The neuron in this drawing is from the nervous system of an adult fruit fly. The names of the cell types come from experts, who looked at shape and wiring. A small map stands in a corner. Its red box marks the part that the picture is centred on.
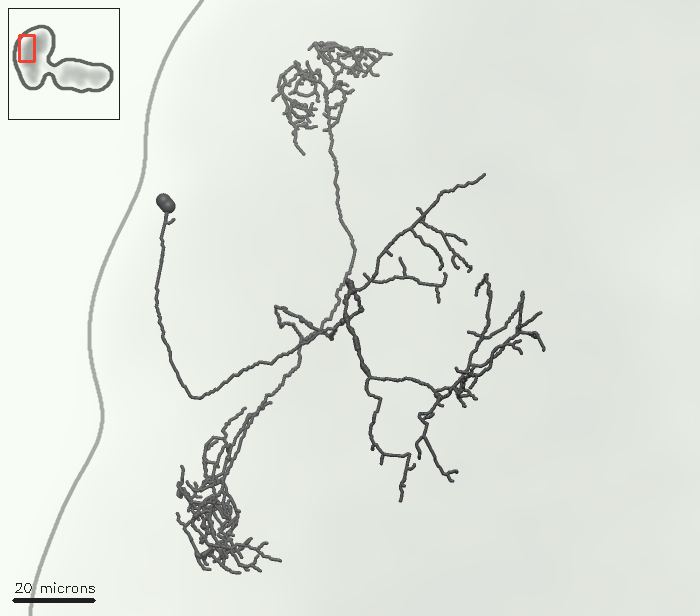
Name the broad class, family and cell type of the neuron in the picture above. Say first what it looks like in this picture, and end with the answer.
It lies in the brain. From top to bottom in the picture it spans about 130 microns. The picture shows dozens of branch ends. It is a central-brain intrinsic neuron. The name of its family is class DAN. Its cell type is PAM10.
